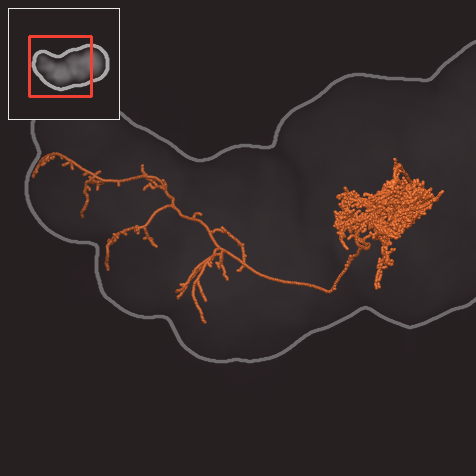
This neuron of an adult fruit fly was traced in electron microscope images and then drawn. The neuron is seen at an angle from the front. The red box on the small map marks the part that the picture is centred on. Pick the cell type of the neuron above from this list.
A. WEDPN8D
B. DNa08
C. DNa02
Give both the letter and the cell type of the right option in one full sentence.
The cell type is DNa02 for the neuron, matching option C.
